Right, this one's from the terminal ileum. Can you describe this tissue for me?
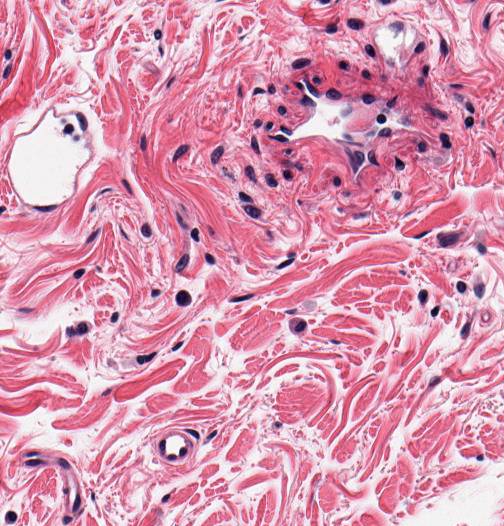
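Wavy pink collagen bundles fill field, running in many directions. No epithelial lining present. Nuclei between bundles mostly dark, elongated or spindle-shaped. Upper half, right of centre: small vessel, irregular slit-like lumen, ringed by cuff of crowded nuclei.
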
